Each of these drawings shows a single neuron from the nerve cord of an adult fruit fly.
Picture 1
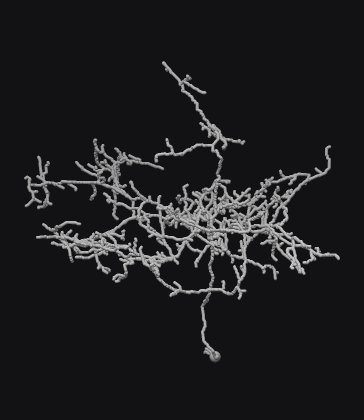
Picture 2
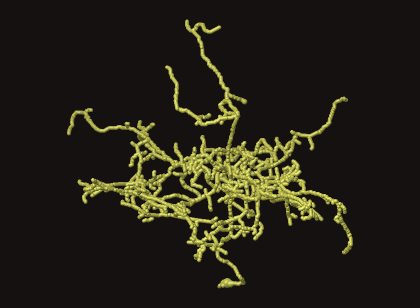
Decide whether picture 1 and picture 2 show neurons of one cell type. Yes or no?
yes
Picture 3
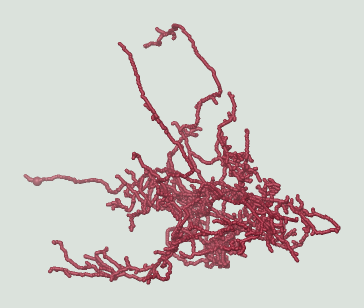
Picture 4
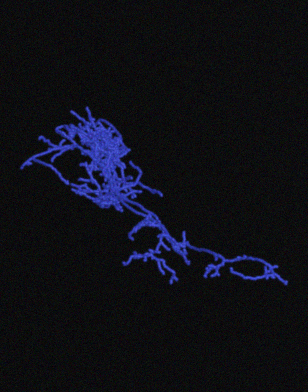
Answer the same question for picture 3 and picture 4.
yes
